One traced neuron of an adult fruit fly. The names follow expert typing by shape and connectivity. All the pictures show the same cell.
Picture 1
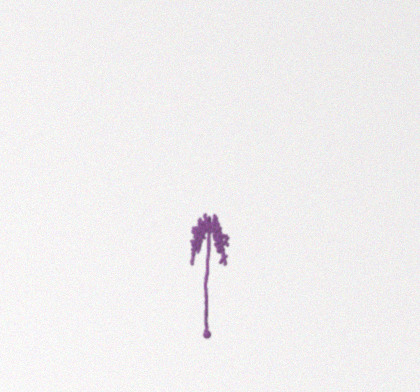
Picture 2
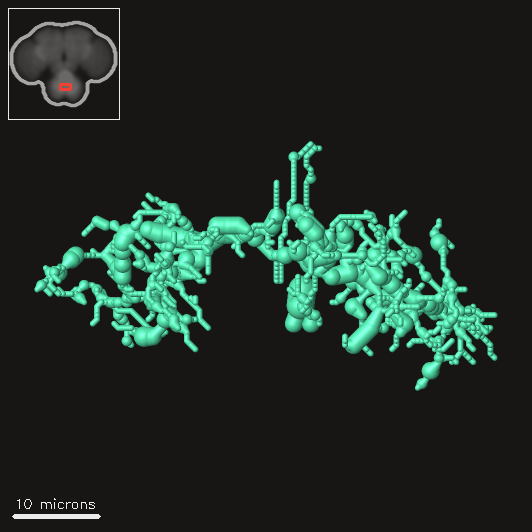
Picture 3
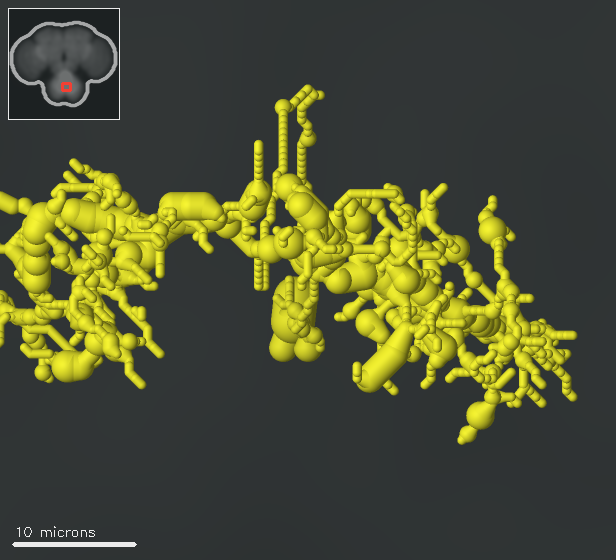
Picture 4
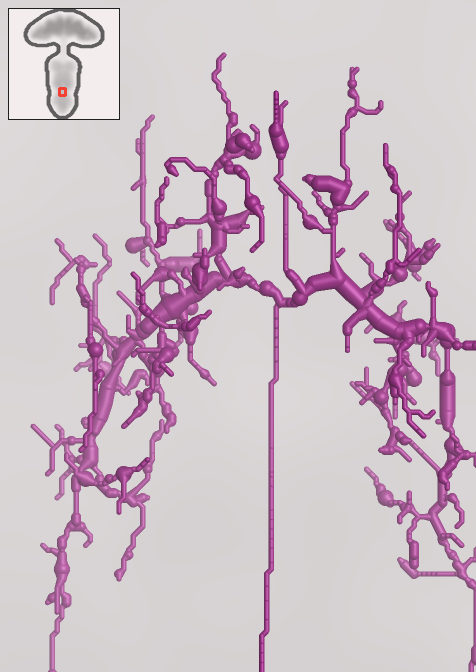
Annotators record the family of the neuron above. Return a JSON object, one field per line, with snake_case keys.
{
 "family": "hemilineage 00A"
}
